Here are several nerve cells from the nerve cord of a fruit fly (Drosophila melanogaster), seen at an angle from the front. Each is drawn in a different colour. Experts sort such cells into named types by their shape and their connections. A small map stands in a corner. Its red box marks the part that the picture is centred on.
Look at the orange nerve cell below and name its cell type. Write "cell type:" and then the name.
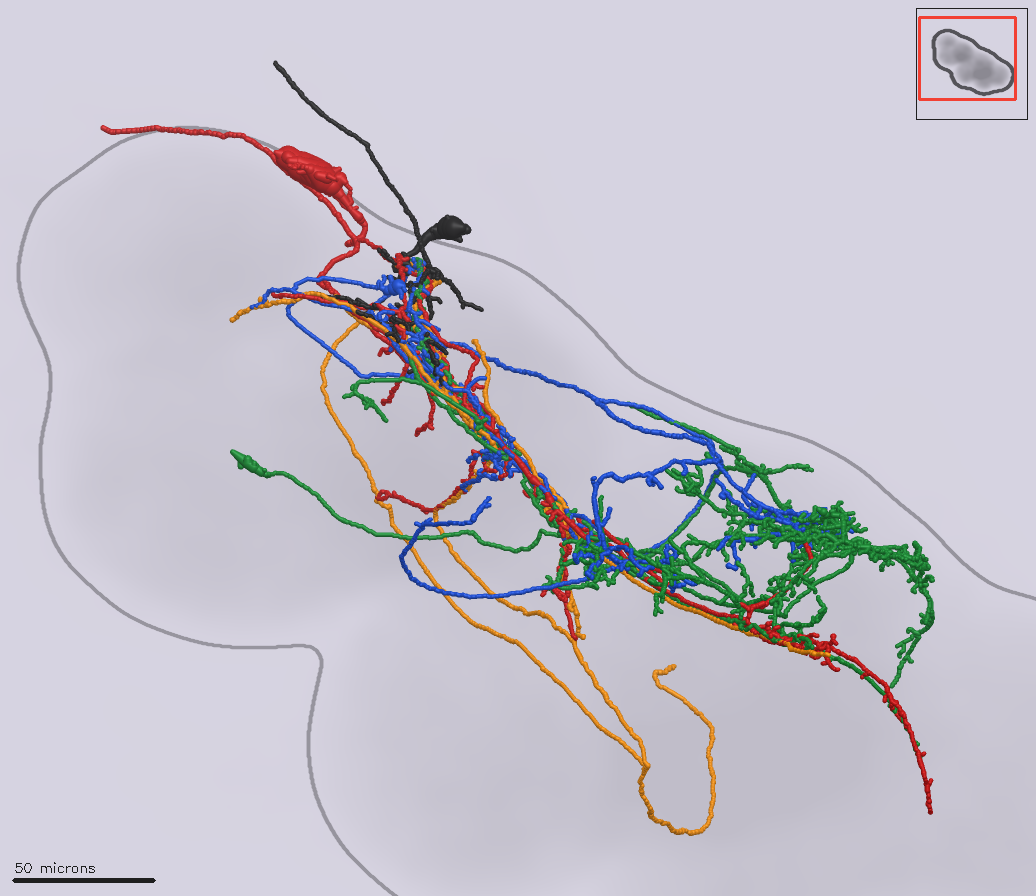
cell type: SNxx32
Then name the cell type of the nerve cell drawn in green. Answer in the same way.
cell type: IN18B026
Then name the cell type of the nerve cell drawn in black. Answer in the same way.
cell type: MNad54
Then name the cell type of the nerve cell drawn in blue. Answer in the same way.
cell type: IN19B040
